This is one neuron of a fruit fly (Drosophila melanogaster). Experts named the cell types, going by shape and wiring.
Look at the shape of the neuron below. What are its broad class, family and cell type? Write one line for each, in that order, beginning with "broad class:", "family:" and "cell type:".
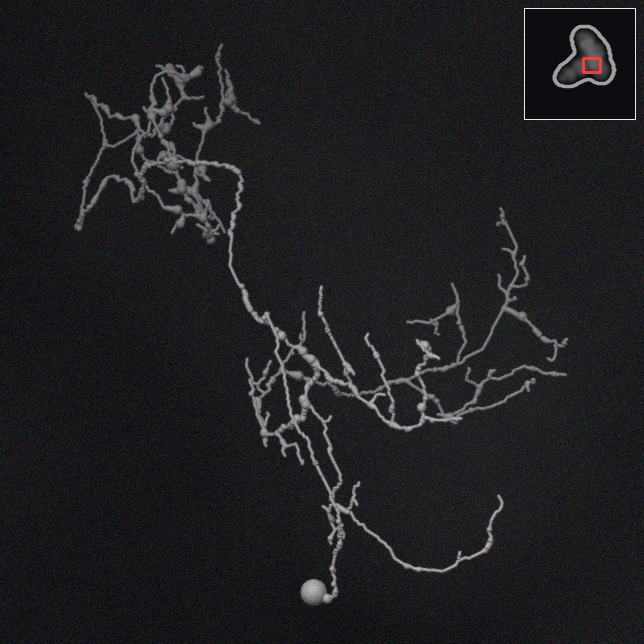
broad class: central-brain intrinsic neuron
family: hemilineage LHp3
cell type: CB1901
